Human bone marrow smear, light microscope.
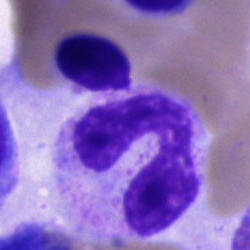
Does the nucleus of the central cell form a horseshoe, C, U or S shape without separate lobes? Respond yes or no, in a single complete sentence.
Yes, shaped as a curved band, its nucleus has no separate lobes.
